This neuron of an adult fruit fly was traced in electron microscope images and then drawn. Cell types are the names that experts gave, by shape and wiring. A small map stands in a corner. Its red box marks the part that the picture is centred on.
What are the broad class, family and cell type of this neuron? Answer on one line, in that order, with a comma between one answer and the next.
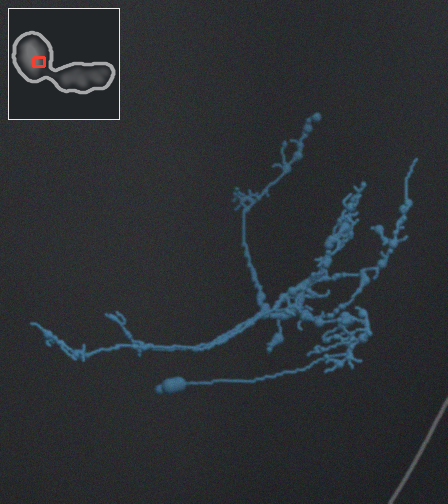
optic-lobe intrinsic neuron, Y, Y12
